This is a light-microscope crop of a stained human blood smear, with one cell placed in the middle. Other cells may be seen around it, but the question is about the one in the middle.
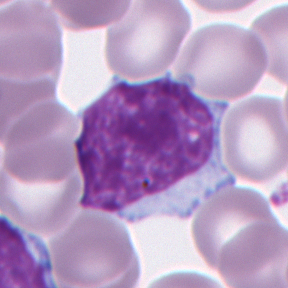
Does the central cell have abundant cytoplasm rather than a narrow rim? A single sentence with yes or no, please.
No, the cytoplasm is not plentiful; it forms only a thin rim.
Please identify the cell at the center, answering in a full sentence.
As for the central cell, it is a typical lymphocyte.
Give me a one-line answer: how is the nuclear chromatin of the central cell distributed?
The chromatin is fine throughout, without coarse clumps.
